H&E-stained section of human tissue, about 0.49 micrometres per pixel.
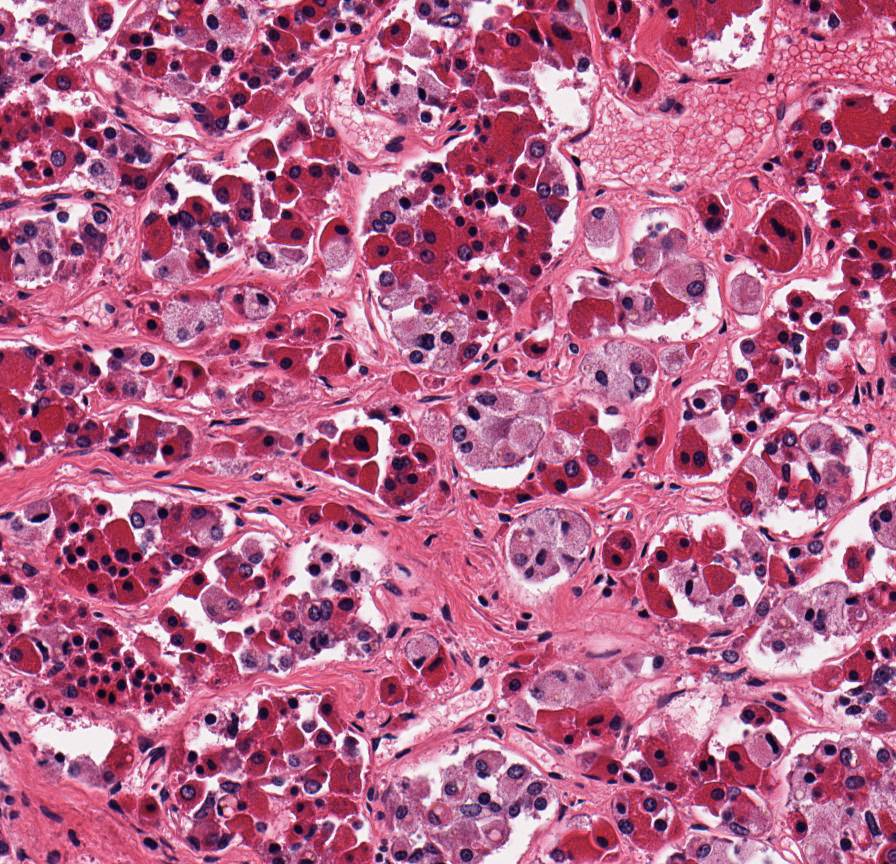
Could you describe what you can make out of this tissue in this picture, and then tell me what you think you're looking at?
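Cells in nests. Many with intensely red, dense cytoplasm. Intermingled in the same nests: cells with pale, finely granular lilac cytoplasm. Nuclei mostly single, round, dark. No glandular lumens anywhere in the field. Tissue: pituitary.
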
